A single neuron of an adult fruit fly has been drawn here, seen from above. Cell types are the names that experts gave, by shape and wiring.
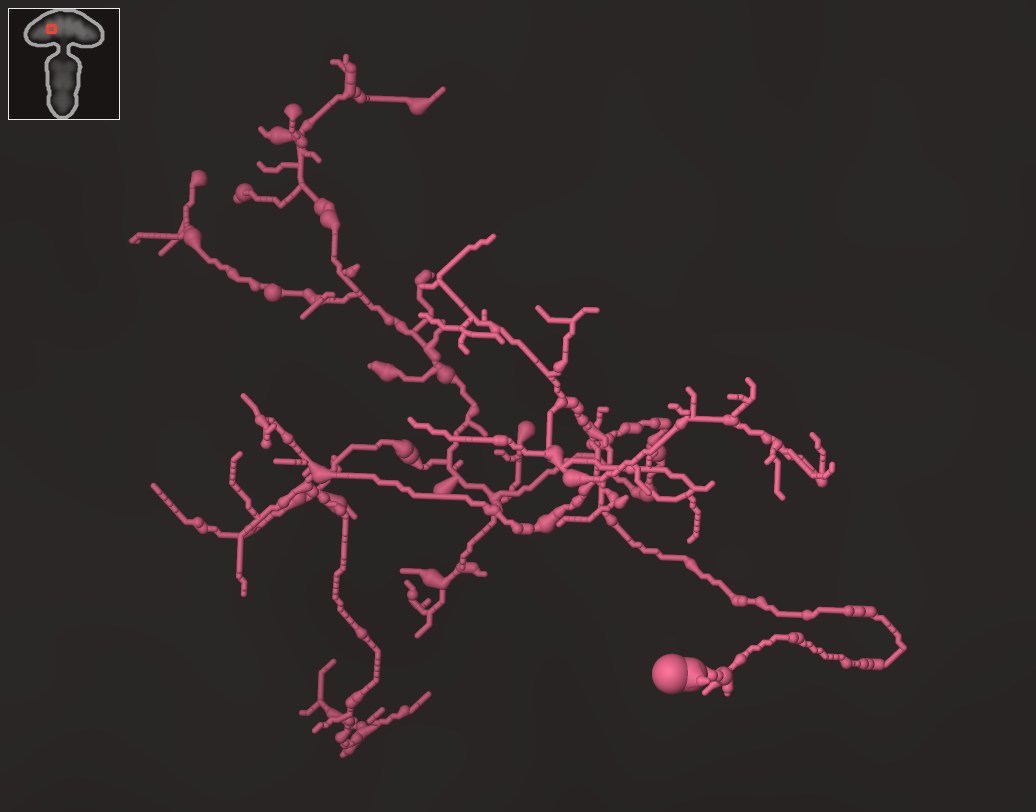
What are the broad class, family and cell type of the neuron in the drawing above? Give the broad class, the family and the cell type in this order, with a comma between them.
central-brain intrinsic neuron, hemilineage SLPpm1, LHPD4b1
